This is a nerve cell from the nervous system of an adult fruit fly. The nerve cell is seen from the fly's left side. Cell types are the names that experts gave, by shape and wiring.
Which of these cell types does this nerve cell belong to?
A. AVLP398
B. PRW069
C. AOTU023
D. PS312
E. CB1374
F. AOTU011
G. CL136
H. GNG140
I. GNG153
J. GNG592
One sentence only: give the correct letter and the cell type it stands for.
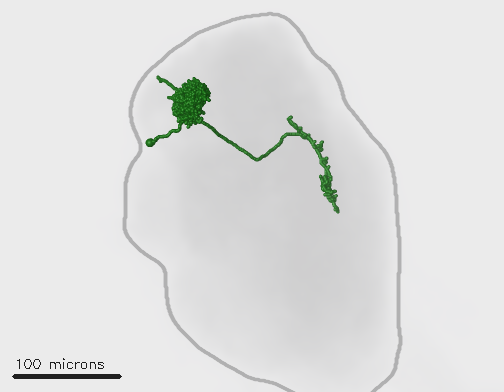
The nerve cell is a member of cell type AOTU023, given in option C.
